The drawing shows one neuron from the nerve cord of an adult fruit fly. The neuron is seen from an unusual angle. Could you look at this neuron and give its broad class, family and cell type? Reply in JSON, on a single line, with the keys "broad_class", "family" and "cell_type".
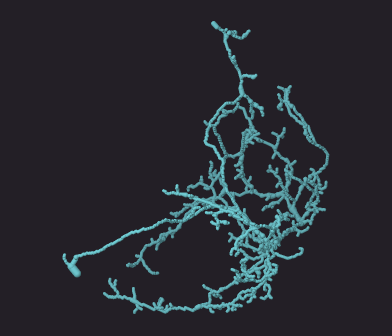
{"broad_class": "nerve-cord intrinsic neuron", "family": "hemilineage 04B", "cell_type": "IN04B072"}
